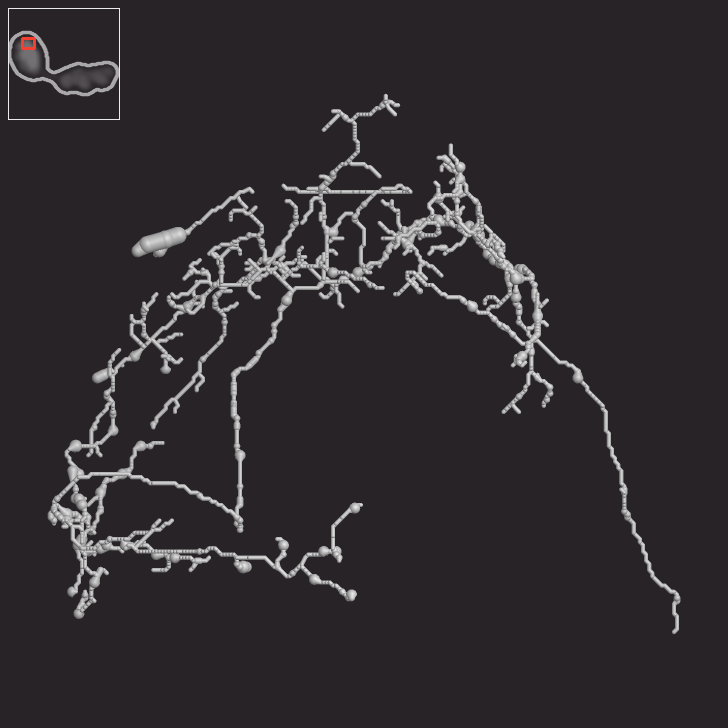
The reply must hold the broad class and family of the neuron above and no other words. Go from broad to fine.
central-brain intrinsic neuron; hemilineage SLPad1_anterior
